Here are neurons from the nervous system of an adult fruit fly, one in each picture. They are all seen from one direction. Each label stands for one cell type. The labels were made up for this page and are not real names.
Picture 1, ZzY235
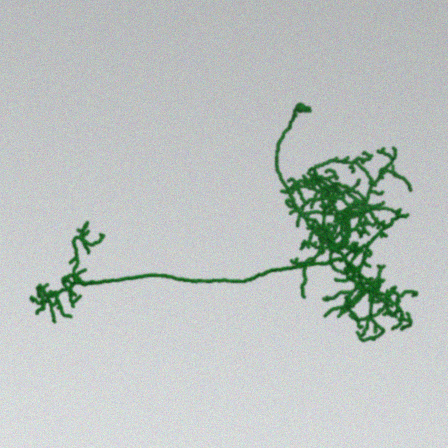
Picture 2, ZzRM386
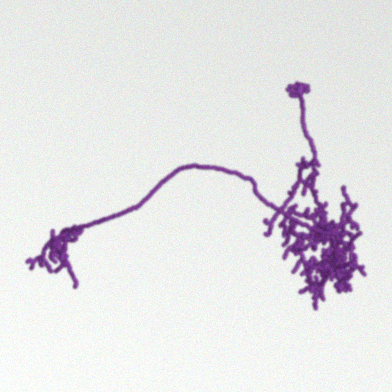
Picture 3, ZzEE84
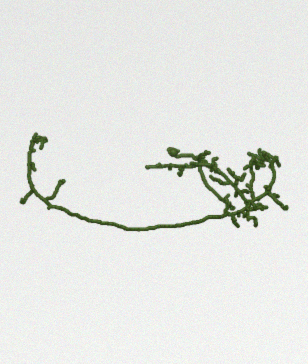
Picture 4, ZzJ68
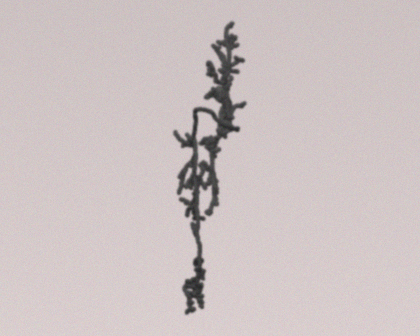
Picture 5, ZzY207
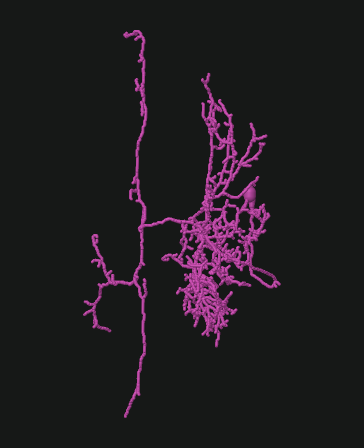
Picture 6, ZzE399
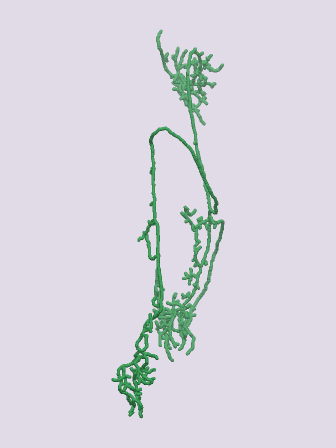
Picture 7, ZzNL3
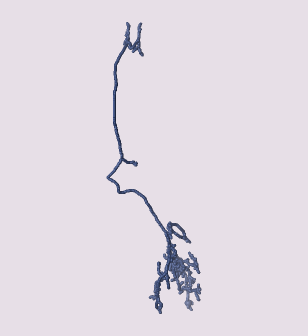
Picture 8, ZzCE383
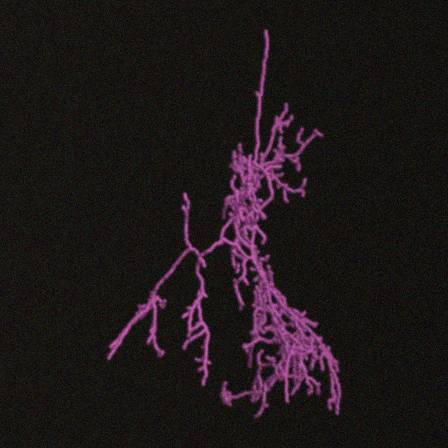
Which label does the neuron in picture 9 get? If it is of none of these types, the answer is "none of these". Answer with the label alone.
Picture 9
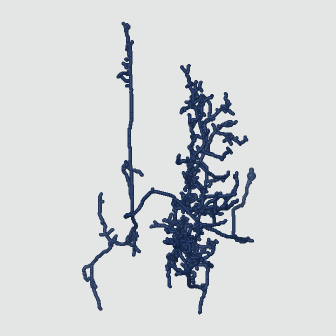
ZzY207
